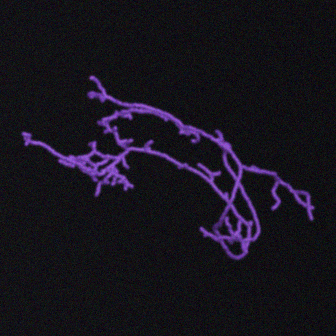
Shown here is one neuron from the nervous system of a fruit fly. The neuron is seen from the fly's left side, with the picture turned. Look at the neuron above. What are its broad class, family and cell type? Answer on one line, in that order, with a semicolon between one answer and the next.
nerve-cord intrinsic neuron; hemilineage 19B; IN19B071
